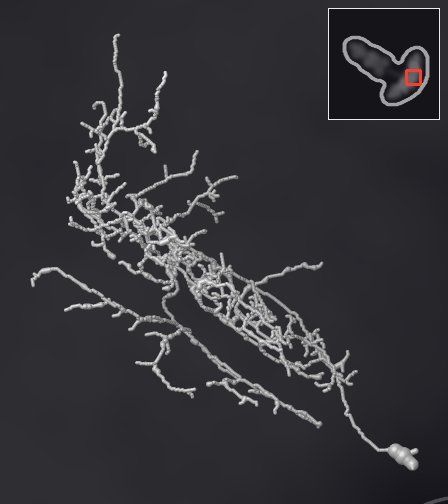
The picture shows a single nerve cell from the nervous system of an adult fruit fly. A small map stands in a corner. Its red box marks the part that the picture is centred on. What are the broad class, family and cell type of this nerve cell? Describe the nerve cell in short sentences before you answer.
It lies in the brain. Its cell body lies at the lower right of the picture. Its broad class is central-brain intrinsic neuron. The family is hemilineage SMPad1. It is of cell type SMP090.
